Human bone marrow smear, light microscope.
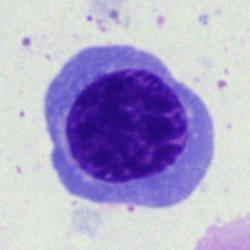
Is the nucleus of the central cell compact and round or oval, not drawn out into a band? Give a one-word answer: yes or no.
Yes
